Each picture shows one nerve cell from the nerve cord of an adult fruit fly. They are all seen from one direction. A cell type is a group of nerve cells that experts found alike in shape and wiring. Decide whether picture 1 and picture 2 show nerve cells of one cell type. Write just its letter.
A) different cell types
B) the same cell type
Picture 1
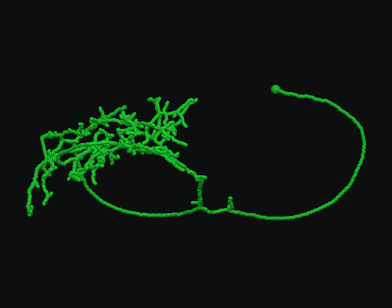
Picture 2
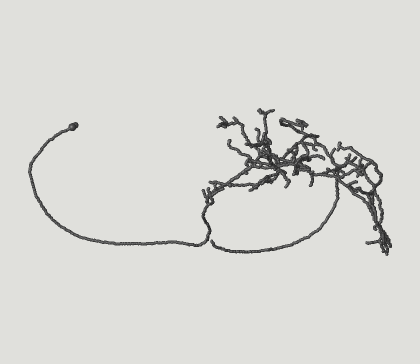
B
